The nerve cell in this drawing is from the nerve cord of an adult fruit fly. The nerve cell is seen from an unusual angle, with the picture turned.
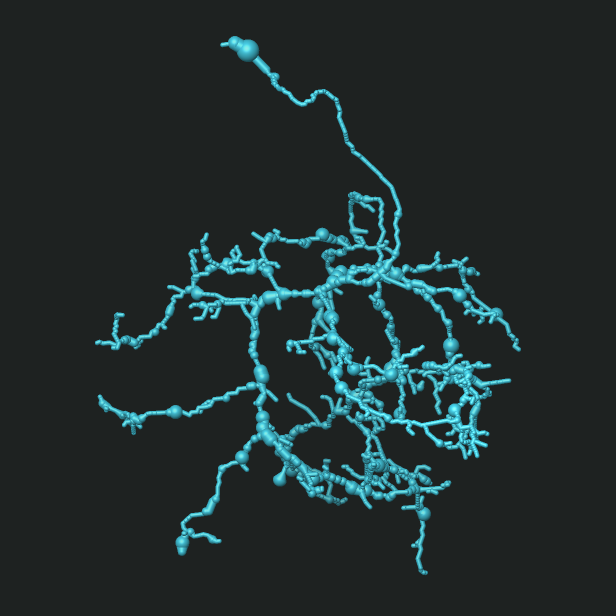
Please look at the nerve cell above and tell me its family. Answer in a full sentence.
The family is hemilineage 12B.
